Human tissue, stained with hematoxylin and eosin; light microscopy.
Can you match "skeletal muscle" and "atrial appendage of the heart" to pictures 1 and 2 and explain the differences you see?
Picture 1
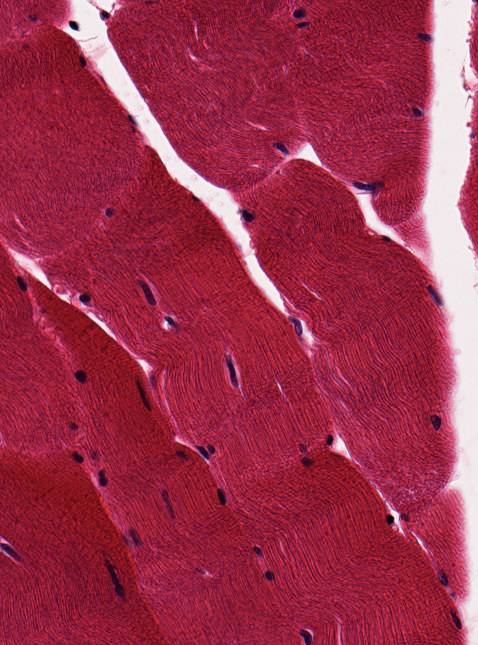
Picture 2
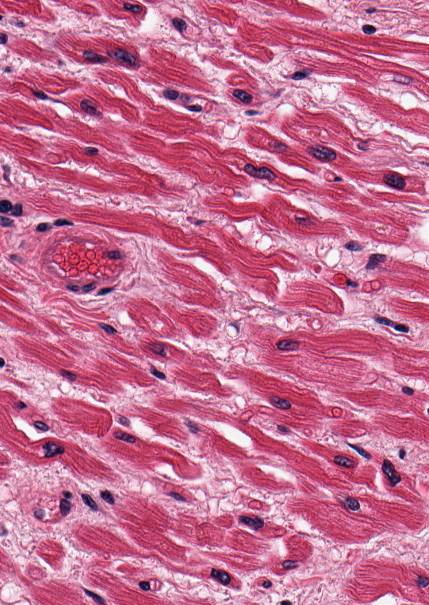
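Skeletal muscle: picture 1. Atrial appendage of the heart: picture 2. Skeletal muscle fibres are long and parallel, running diagonally from upper left to lower right; the atrial fibres branch and join neighbouring fibres. Skeletal muscle nuclei are dark, elongated and spindle-shaped, lying at the fibre edges parallel to the fibres, whereas the atrial nuclei are oval and central. The skeletal muscle cytoplasm is evenly deep red. Picture 2 also contains a small vessel filled with red blood cells, left of centre in the upper half.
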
